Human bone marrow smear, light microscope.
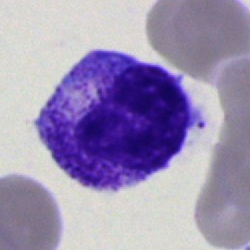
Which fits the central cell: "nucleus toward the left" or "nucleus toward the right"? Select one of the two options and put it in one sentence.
It is to the left of the nucleus that most cytoplasm is found.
